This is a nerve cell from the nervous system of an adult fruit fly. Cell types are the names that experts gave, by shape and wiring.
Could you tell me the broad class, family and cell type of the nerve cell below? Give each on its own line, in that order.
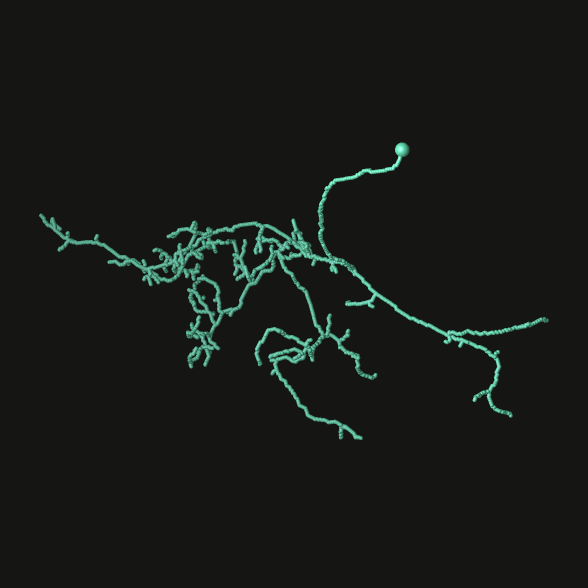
central-brain intrinsic neuron
hemilineage LALa1_anterior
LAL060_a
